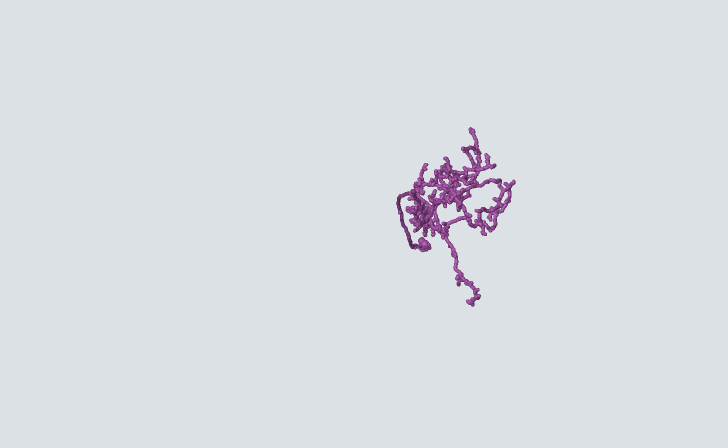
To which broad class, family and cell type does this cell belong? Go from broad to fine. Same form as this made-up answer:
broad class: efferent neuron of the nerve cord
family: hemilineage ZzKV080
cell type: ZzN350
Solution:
broad class: nerve-cord intrinsic neuron
family: hemilineage 04B
cell type: IN04B105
